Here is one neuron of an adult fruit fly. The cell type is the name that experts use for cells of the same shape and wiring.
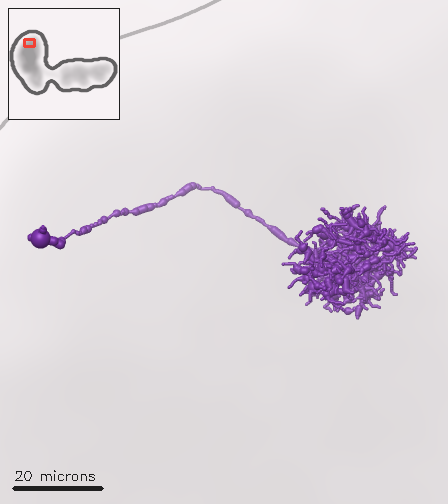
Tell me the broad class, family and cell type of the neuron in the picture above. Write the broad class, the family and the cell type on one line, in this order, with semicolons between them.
optic-lobe intrinsic neuron; Pm; Pm4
